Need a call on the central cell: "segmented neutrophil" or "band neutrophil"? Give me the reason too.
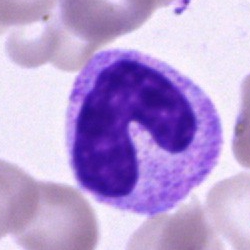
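This is a band neutrophil.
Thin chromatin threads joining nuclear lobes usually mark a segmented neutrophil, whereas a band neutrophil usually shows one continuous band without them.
Here the notch of the nucleus opens toward the lower right of the cell, and the chromatin is dark purple and coarsely clumped. The cytoplasm is pale pinkish-lilac, with fine lilac granules scattered throughout.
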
